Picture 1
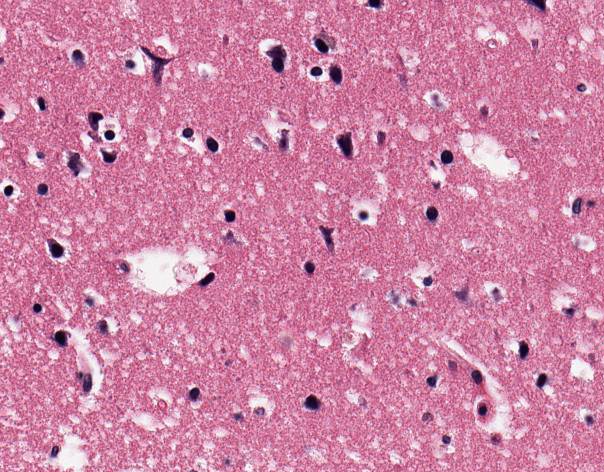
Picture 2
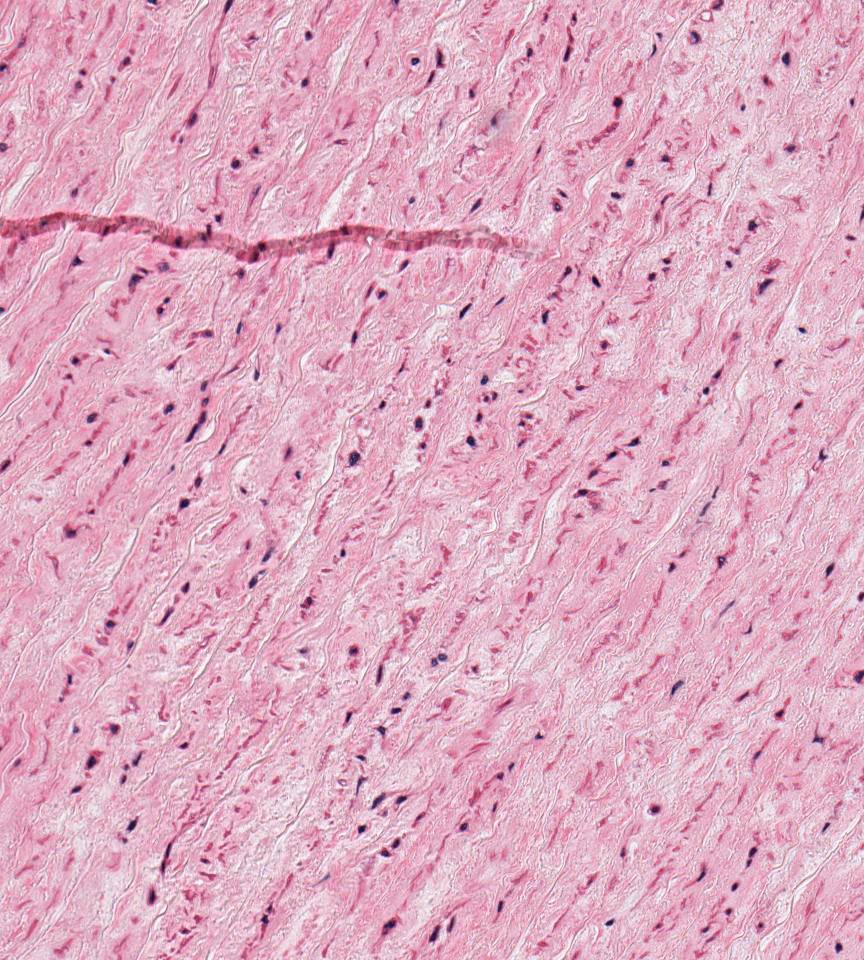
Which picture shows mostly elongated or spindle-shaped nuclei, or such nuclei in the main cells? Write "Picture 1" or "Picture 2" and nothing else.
Picture 2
